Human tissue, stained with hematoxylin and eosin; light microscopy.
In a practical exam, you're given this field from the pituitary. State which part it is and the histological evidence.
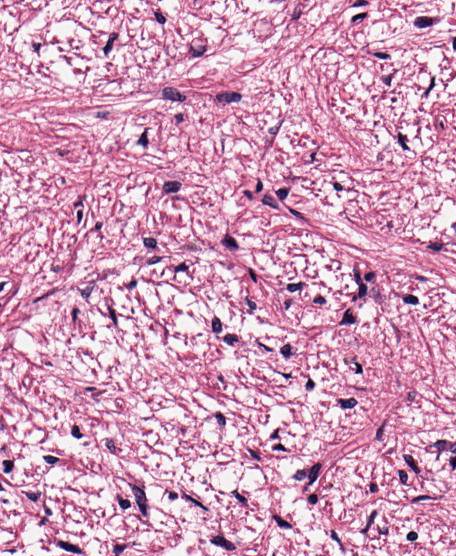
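That's the neurohypophysis. Inside the lobules the matrix is loose and finely fibrillary, lacy with small clear spaces, and nuclei are sparse and widely scattered.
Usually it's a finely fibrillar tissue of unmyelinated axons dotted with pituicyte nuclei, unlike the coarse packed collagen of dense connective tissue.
The nuclei are small, dark, elongated or angular, in scant cytoplasm that merges into the fibrils.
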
